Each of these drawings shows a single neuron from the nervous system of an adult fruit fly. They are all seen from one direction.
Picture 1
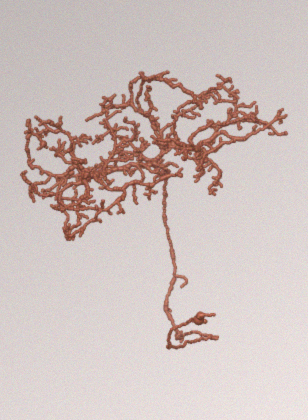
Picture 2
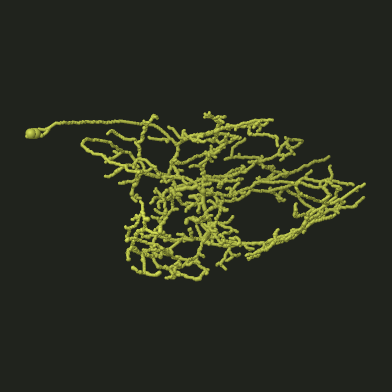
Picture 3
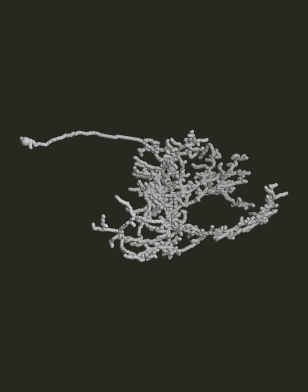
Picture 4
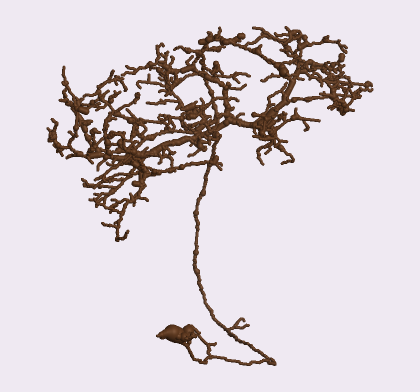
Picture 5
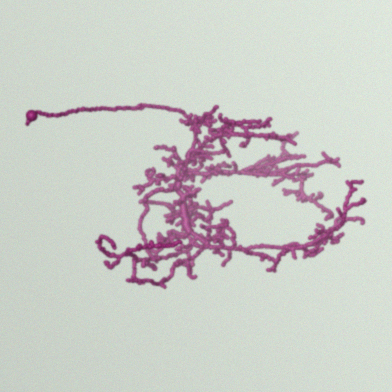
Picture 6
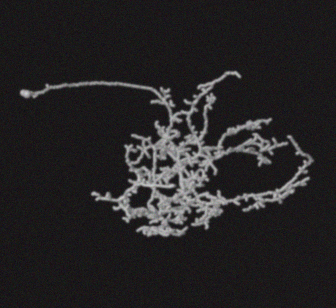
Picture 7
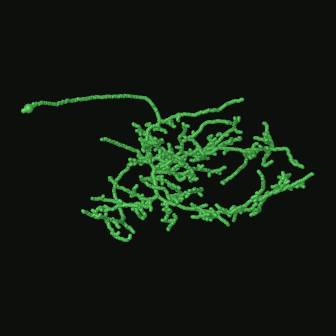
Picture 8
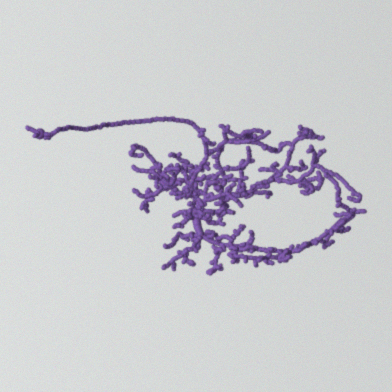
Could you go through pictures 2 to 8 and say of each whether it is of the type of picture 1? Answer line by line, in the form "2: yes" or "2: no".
2: no
3: no
4: yes
5: no
6: no
7: no
8: no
